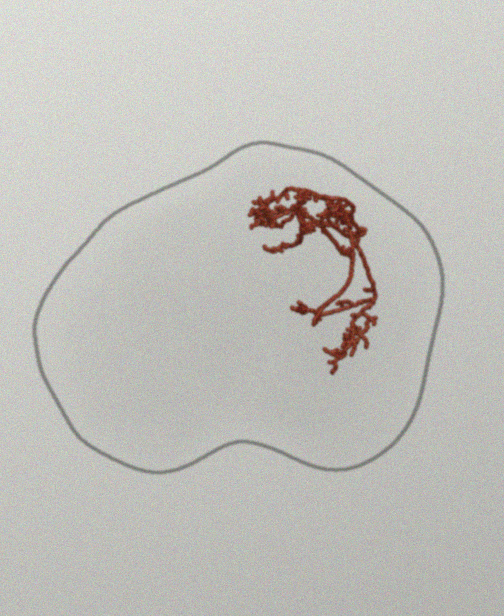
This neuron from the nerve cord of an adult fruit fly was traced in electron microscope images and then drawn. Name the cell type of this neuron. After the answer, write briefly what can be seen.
The cell type is IN03B071. This is a nerve-cord intrinsic neuron. In this view it is taller than it is wide.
